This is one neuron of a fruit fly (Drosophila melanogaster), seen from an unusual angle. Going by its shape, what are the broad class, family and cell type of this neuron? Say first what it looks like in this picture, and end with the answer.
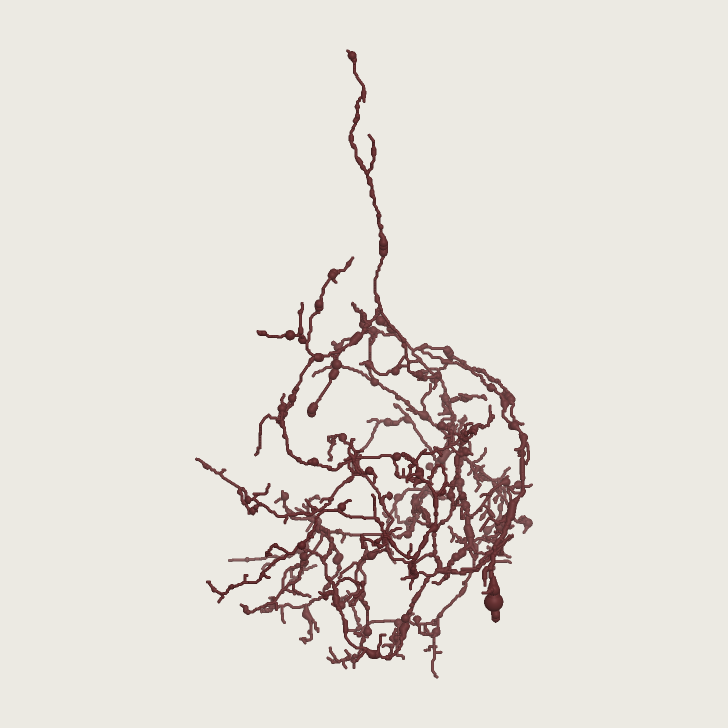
More than a hundred branch ends can be seen. As drawn here it is taller than it is wide. Its broad class is central-brain intrinsic neuron. The family is hemilineage VLPa1_lateral. Its cell type is AVLP297.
